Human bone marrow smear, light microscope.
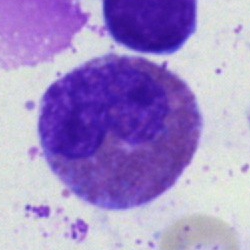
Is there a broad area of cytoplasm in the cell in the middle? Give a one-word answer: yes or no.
Yes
